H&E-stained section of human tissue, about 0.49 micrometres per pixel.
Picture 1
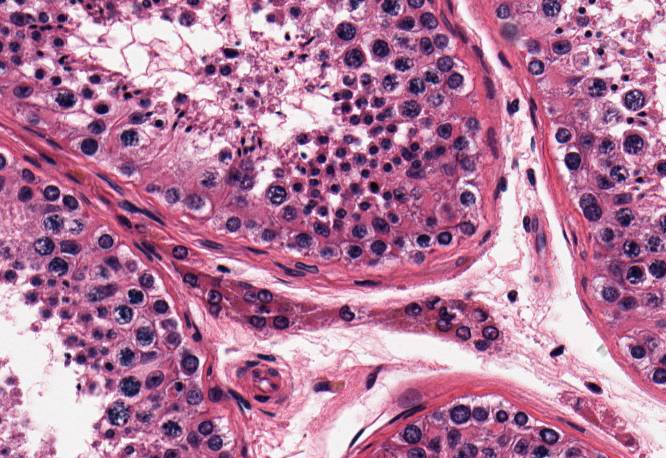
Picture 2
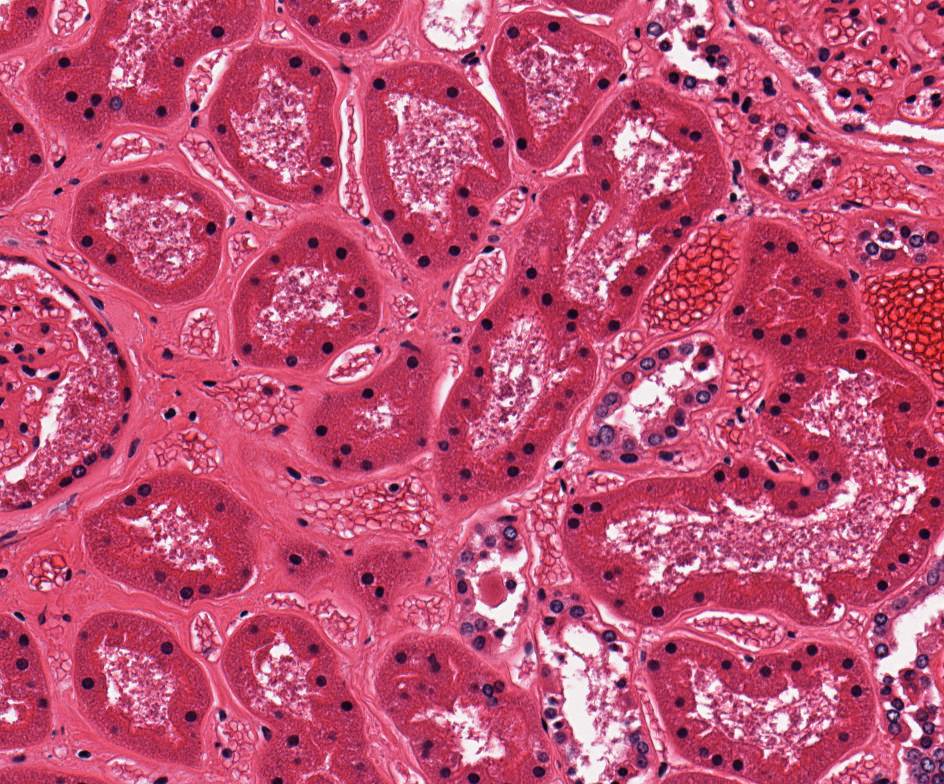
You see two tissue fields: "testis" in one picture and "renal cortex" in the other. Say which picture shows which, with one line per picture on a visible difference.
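Picture 1 shows tissue from the testis. The tubules are lined by a stratified epithelium many cell layers thick.
Picture 2 shows tissue from the renal cortex. Most tubules are lined by a single layer of cuboidal to low columnar cells with abundant, deeply eosinophilic cytoplasm.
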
